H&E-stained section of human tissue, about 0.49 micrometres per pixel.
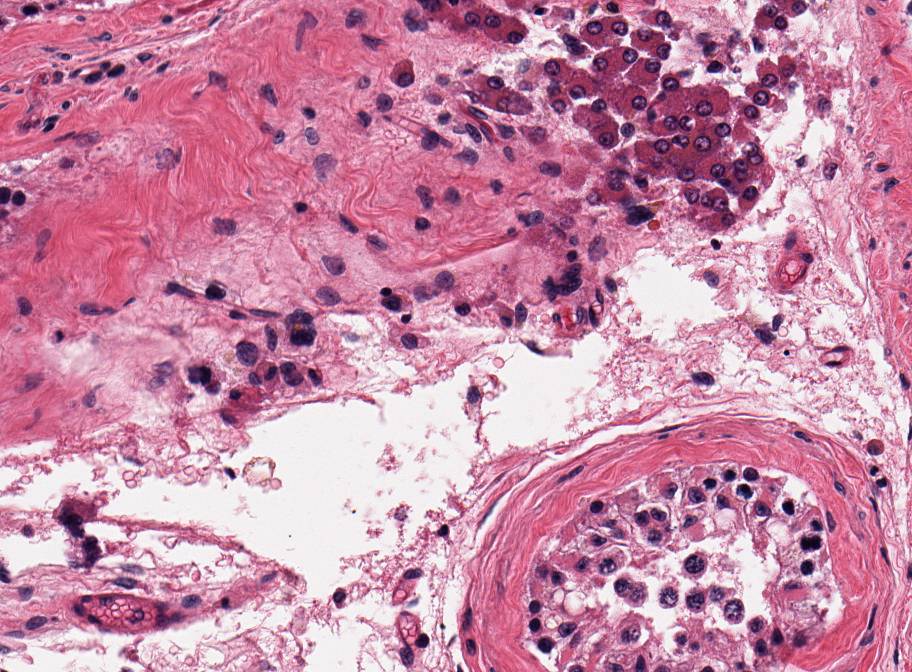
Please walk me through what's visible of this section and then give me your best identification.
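In the lower right lies a single round tubular unit cut in cross-section. A thick wall of concentric pink fibrous layers bounds it. Rounded cells with round nuclei fill the unit, with small clear vacuoles scattered among them. In the upper right is a cluster of polygonal cells with abundant, deeply eosinophilic cytoplasm and round nuclei. The section is testis.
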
